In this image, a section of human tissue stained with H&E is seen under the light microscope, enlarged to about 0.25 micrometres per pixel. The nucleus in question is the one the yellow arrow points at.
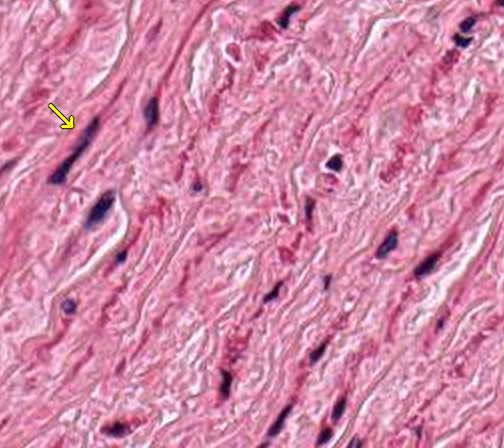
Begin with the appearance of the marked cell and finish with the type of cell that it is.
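The nucleus stains a dark, fairly even purple, similar in darkness to the other elongated nuclei nearby. The cytoplasm around the nucleus is pink and blends into the surrounding pink fibres, with no clear cell outline. The marked cell is a smooth muscle cell.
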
